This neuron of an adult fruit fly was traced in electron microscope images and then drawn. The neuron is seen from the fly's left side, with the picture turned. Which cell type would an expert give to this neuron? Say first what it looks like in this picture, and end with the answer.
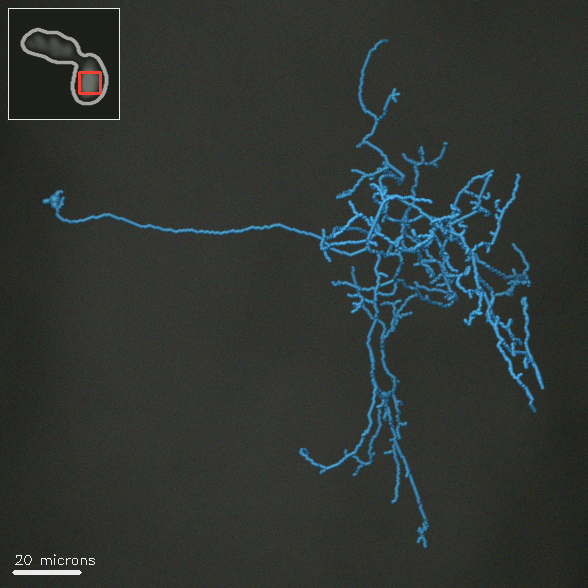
From top to bottom in the picture it spans about 150 microns. Dozens of branch ends can be seen. This is a central-brain intrinsic neuron. The cell type is LAL303m.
